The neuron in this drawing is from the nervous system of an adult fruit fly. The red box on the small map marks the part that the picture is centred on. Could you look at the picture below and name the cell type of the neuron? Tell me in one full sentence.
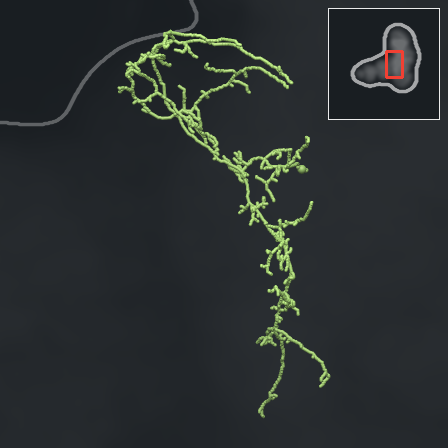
The cell type held by this neuron is IN16B058.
